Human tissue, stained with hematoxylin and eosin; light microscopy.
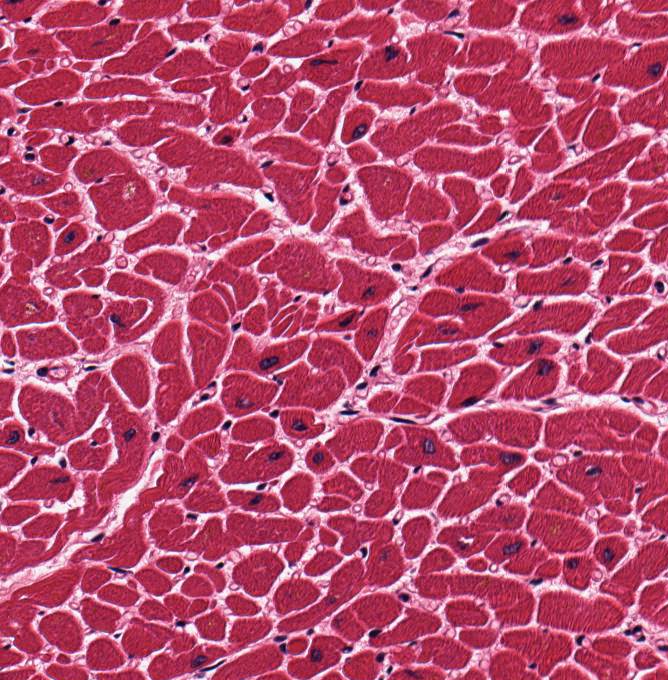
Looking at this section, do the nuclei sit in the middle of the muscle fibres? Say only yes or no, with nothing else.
Yes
